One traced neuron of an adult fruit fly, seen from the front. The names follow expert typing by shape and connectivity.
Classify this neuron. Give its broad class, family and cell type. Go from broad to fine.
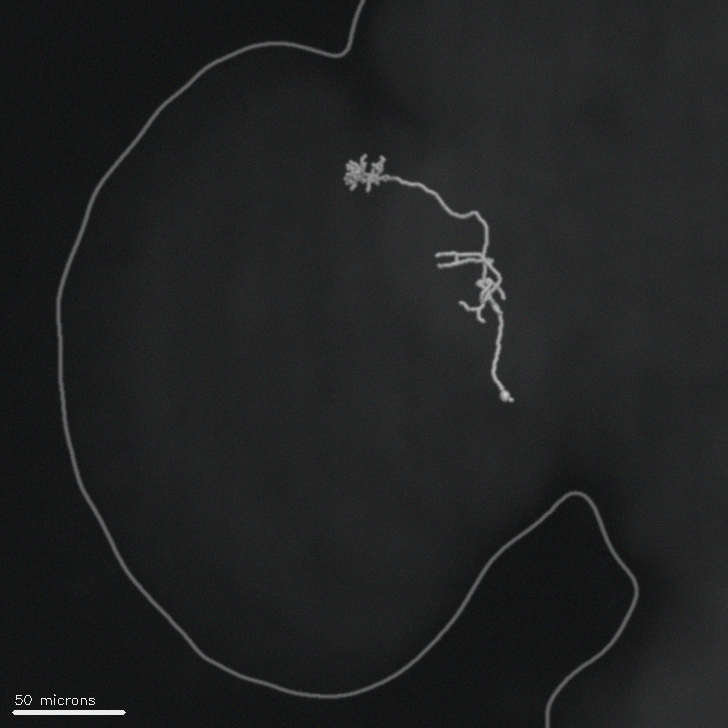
visual projection neuron; LC; LC12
